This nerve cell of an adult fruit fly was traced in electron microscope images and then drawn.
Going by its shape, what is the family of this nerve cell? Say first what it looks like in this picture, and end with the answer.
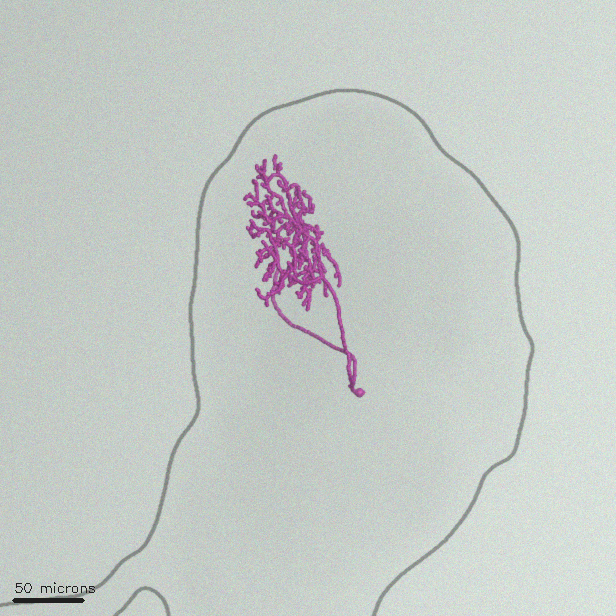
From top to bottom in the picture it spans about 170 microns. In this view it is taller than it is wide. It is a visual projection neuron. Its family is MeVP.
